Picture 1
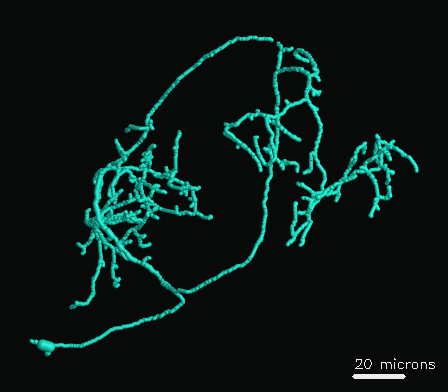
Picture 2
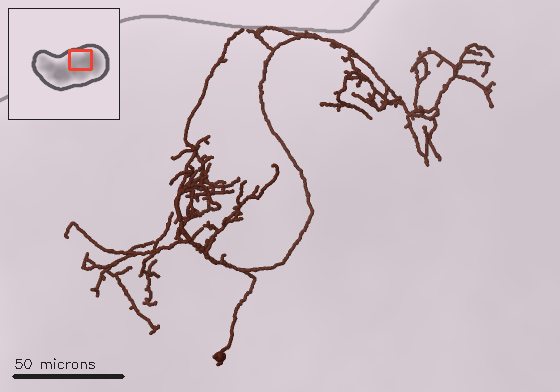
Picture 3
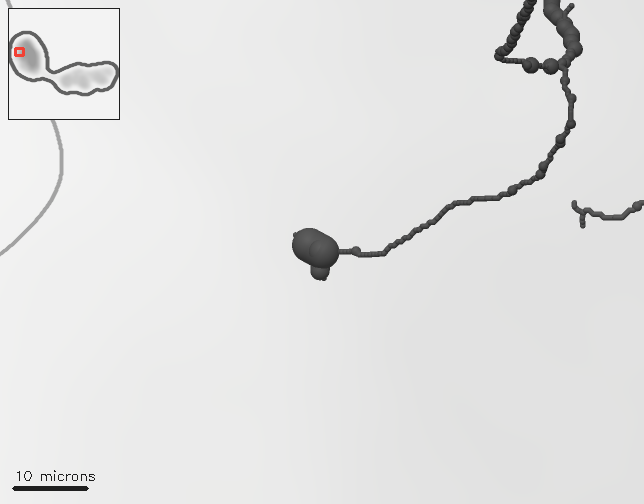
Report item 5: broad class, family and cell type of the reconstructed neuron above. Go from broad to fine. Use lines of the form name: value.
broad class: central-brain intrinsic neuron
family: hemilineage CREl1
cell type: SMP172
